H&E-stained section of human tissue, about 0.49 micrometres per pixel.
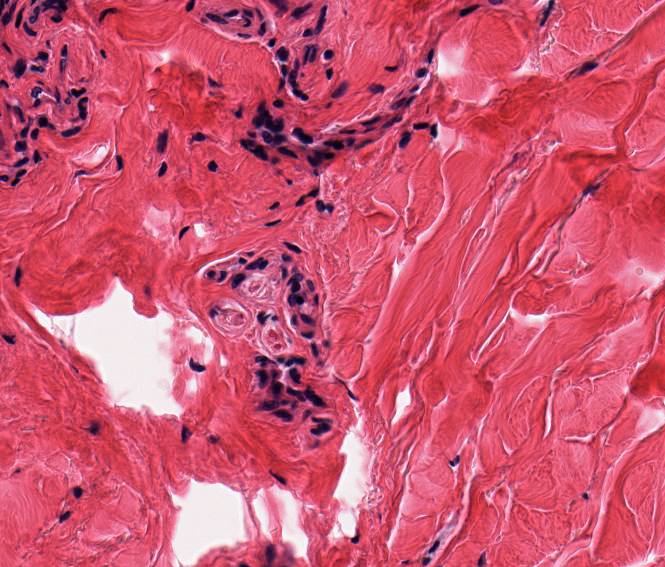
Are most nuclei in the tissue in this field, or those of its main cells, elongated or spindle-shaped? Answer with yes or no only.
Yes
